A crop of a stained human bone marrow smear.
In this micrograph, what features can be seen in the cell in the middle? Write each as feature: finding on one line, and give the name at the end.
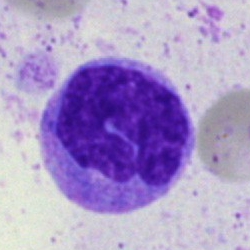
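Outline: round and smooth
Nucleus: notched along its lower edge
Nuclear position: fills most of the cell, sitting toward the upper right
Vacuoles: none in the cytoplasm
Cell: monocyte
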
